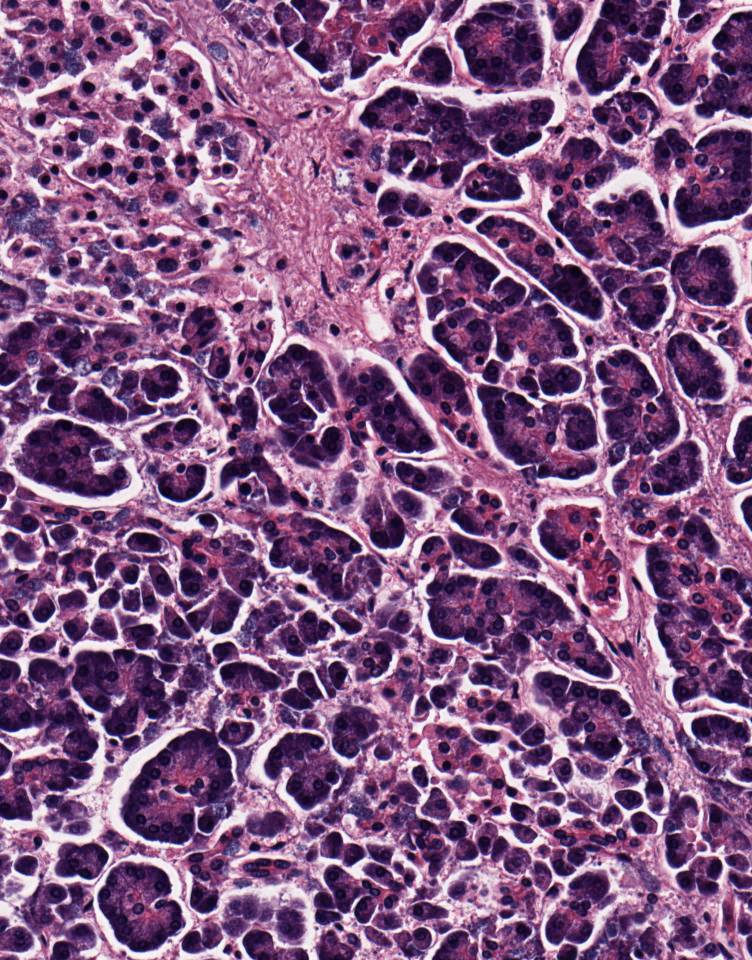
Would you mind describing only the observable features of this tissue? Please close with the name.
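Closely packed rounded cell clusters, divided by narrow spaces, fill the field. Each cell has one round dark nucleus. Pink fibrous connective tissue crosses diagonally, top centre to lower right. At upper left the cells lie looser and more separated. The tissue is pancreas.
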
